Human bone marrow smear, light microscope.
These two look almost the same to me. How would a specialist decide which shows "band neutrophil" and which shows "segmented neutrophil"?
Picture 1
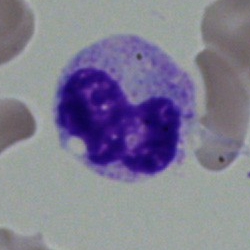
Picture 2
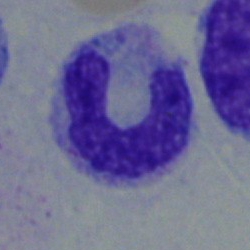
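Sorting the pair first: picture 1 shows the segmented neutrophil, picture 2 the band neutrophil. First, nuclear shape: in picture 2 the nucleus is a thick horseshoe around a pale central space, with its open end facing upward.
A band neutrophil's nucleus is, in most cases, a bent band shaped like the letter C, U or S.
Second, chromatin: dark purple in both, clumped with scattered paler patches in picture 1, patchy with small lighter spots in picture 2.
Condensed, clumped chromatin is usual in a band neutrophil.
Third, extras: picture 1 has one small clear vacuole at the lower left edge of its nucleus, while picture 2 shows no nucleoli. Fourth, outline: roughly round in both, slightly fuzzy at the edge in picture 2. Fifth, neighbours: red cells lie against the right side of the picture 1 cell.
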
